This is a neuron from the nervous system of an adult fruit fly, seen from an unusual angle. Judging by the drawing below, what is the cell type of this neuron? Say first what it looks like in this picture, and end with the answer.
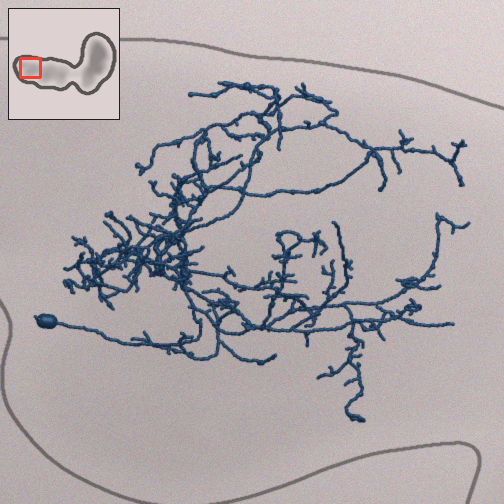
In this view it is wider than it is tall. Its broad class is nerve-cord intrinsic neuron. The cell type is IN04B029.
